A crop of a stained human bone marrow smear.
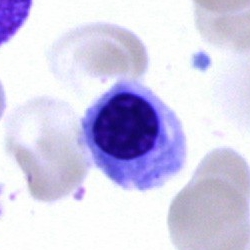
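Erythroblast, the cell in the middle of this stained bone marrow smear. Its nucleus sits off-centre, toward the upper left of the cell. No nucleoli can be made out within the nucleus. The cytoplasm contains no distinct granules. Just to the right of the nucleus, an area of the cytoplasm is paler.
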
